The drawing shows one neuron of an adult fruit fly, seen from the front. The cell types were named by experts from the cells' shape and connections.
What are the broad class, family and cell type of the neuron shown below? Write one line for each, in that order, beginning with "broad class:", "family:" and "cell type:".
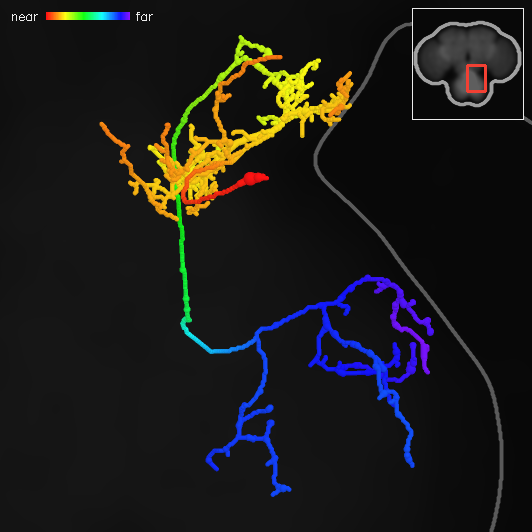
broad class: descending neuron
family: hemilineage MX12
cell type: DNg12_e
